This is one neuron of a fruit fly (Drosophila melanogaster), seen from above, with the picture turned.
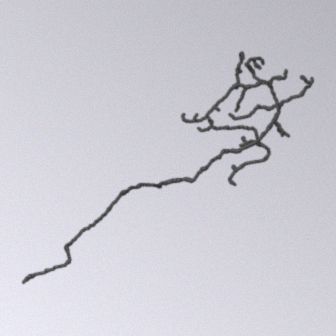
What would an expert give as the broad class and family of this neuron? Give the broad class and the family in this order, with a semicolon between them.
sensory neuron entering the nerve cord; class mechanosensory tactile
